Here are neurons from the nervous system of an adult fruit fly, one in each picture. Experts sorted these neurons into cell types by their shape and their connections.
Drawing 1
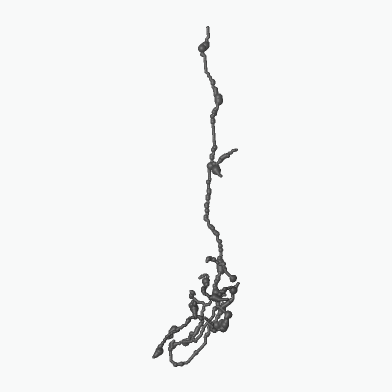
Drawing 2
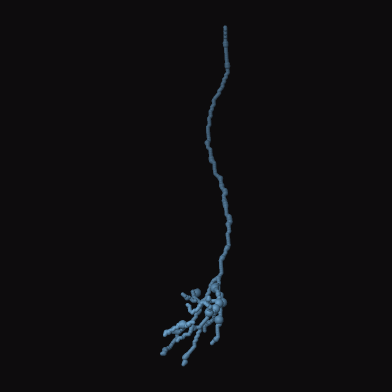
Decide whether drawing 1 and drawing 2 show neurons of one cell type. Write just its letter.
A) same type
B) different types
A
